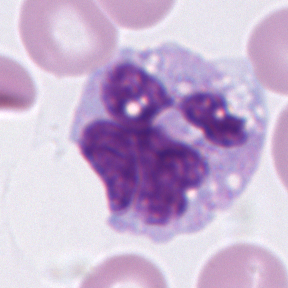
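Monocyte in the middle of the field. Its outline is roughly round, though the edge is slightly uneven. Follow the nucleus in two pieces: the larger one occupies the left and lower part of the cell and is irregular, with deep folds and notches, while the smaller piece sits at the upper right. Neither piece shows a nucleolus.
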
